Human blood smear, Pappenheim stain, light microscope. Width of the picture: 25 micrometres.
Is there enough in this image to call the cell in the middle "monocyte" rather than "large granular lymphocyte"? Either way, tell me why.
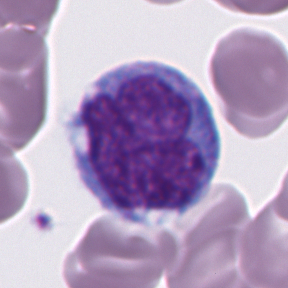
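Monocyte. Its nucleus is folded into several overlapping lobes and measures about 12 micrometres across.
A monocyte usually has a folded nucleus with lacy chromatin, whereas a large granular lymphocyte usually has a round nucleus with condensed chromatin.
That folding places it with monocyte rather than large granular lymphocyte. The chromatin looks mottled, with dark strands and lighter gaps. Only a narrow rim of cytoplasm remains around the nucleus.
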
